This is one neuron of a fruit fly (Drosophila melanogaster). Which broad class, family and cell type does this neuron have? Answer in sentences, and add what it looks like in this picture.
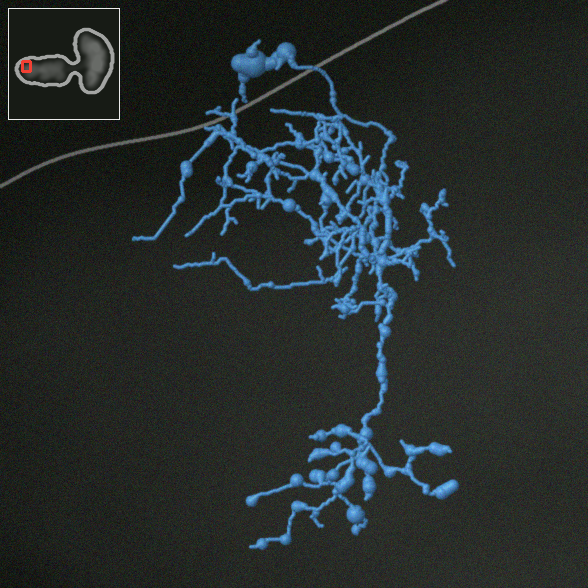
Its broad class is nerve-cord intrinsic neuron. Its family is hemilineage 06A. Its cell type is IN06A098. It is in the nerve cord and does not reach the brain. The cell body is at the top of the picture. Dozens of branch ends can be seen.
